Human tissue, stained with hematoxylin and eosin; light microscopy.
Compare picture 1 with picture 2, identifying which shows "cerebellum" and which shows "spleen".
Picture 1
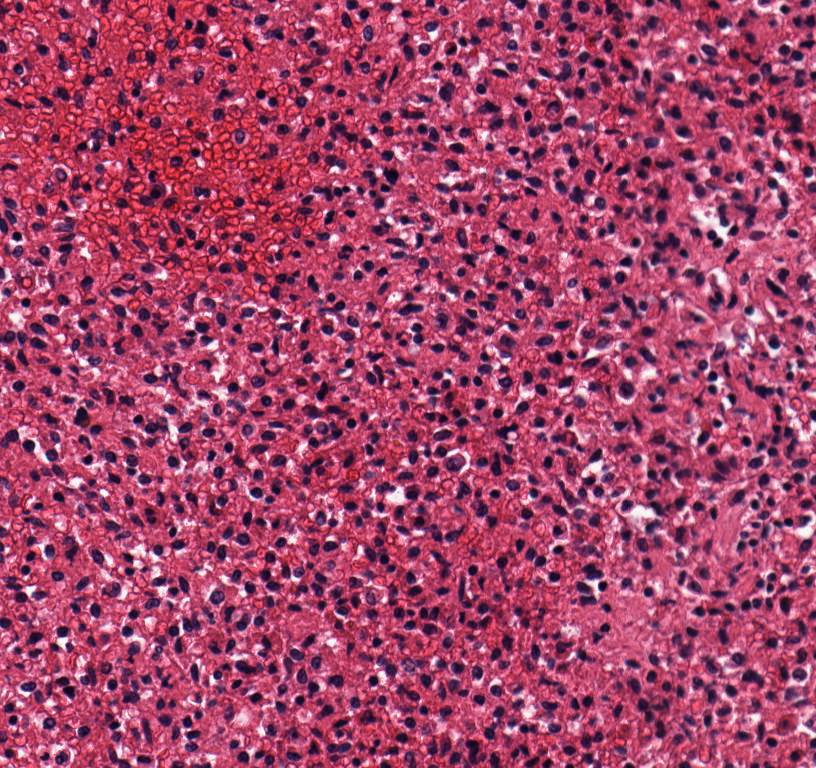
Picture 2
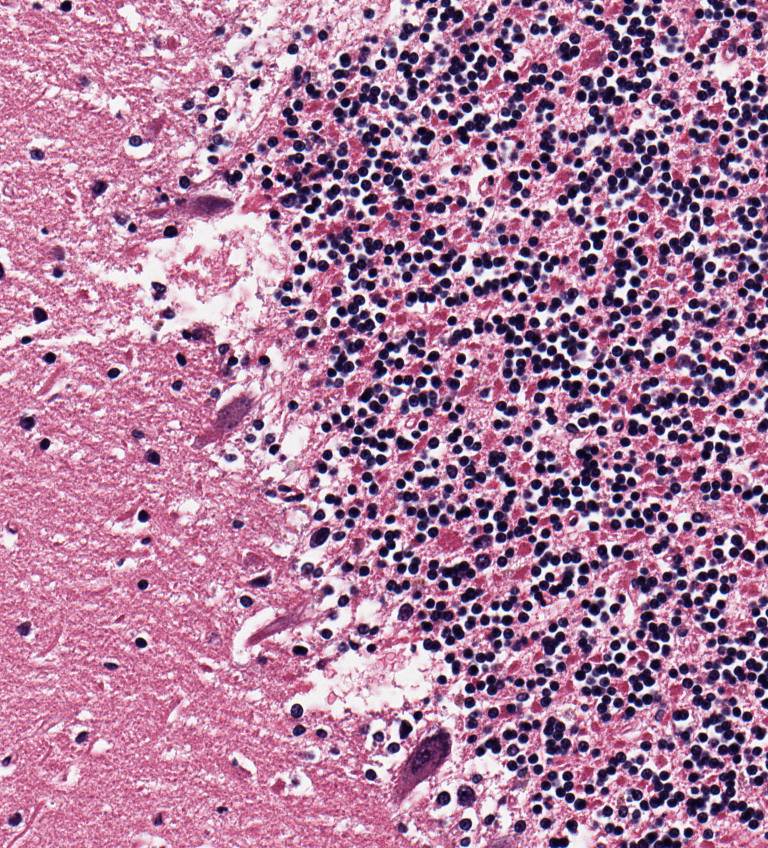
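First, assignment: picture 1 is spleen; picture 2, cerebellum. Layout: the spleen is a diffuse, sheet-like spread of cells without glands, tubules or epithelium, whereas the cerebellum divides into a pale pink, sparsely nucleated zone on the left and a zone crowded with small dark nuclei on the right. Red cells: in the spleen they pack the upper left densely and mingle with nucleated cells over most of the field instead of staying in vessels. Fibres: toward the right edge of the spleen are paler pink fibrillar areas with some elongated nuclei. Nuclei: the cerebellum's right zone is packed with small, round, darkly stained granule cell nuclei with very little visible cytoplasm, and small irregular pink islands lie between them. Lastly, several large Purkinje cells with plentiful purple-pink cytoplasm sit singly along the zone boundary.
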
